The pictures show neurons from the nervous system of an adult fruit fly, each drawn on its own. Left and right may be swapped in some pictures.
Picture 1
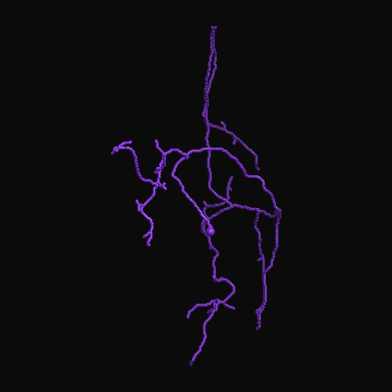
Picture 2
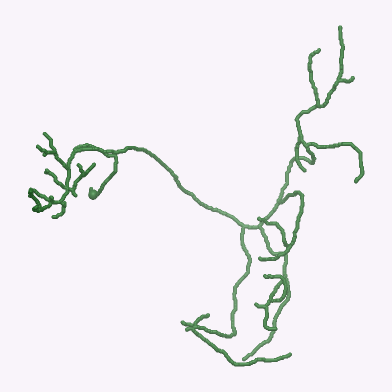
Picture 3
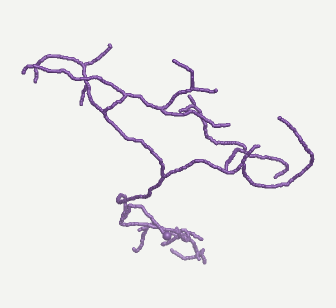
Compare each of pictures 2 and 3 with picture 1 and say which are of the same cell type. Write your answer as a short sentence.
Picture 2 and picture 3 are of the same cell type.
